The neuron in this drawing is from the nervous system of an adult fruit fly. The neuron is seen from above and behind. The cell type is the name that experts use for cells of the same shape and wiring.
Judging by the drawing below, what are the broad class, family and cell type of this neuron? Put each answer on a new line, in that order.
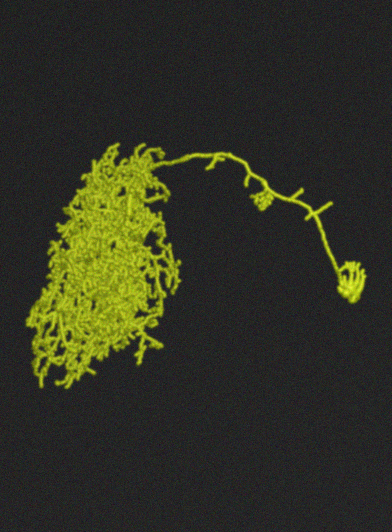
nerve-cord intrinsic neuron
hemilineage 19B
IN19B003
